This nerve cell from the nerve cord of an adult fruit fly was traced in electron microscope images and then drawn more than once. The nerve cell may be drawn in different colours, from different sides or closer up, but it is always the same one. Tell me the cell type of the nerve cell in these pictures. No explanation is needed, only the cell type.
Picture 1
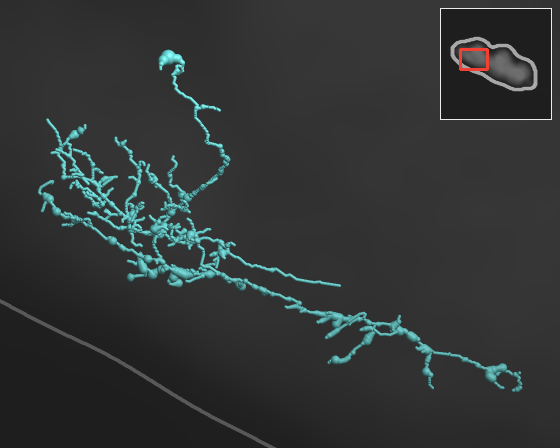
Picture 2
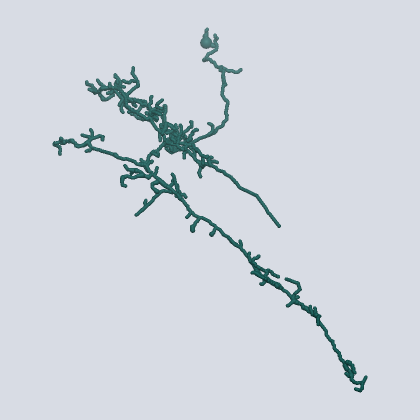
INXXX426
